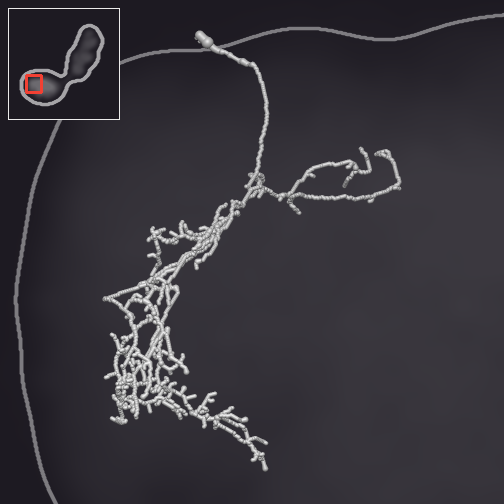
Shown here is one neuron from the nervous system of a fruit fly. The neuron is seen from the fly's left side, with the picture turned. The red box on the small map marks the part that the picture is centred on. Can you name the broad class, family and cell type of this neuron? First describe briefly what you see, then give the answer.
The cell body is at the top of the picture. Dozens of branch ends can be seen. It is a central-brain intrinsic neuron. Its family is hemilineage VLPd&p1_posterior. It is of cell type CB3147.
